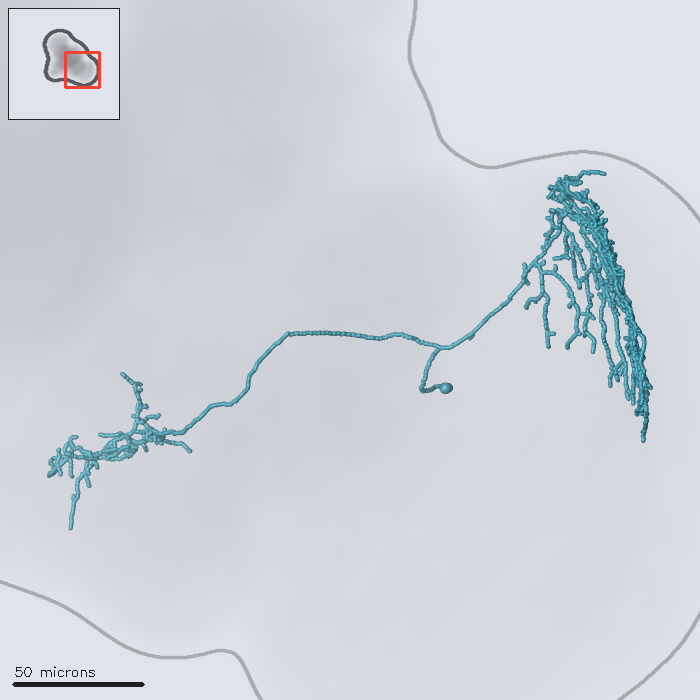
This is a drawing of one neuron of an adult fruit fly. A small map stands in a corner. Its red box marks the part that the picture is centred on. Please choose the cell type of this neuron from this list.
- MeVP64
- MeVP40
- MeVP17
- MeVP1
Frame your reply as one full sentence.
The neuron has MeVP40 as its cell type.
